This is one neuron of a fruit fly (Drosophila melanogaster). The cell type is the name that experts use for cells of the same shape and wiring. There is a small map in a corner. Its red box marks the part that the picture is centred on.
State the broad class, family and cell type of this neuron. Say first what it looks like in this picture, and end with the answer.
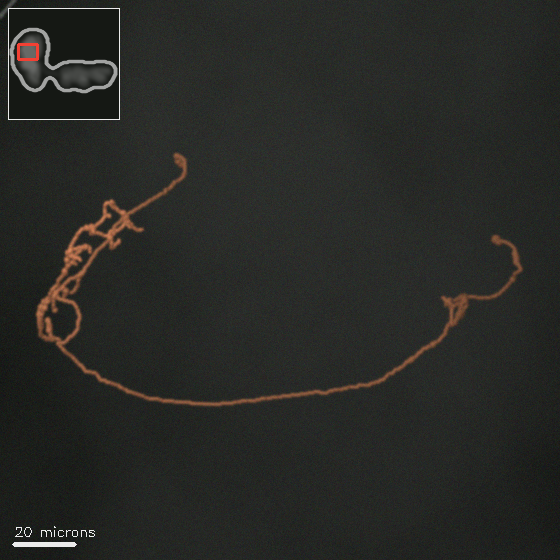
From left to right in the picture it spans about 160 microns. As drawn here it is wider than it is tall. It is a central-brain intrinsic neuron. Its family is called class Kenyon Cell. It is of cell type KCa'b'-ap1.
